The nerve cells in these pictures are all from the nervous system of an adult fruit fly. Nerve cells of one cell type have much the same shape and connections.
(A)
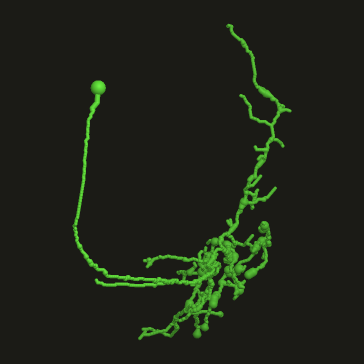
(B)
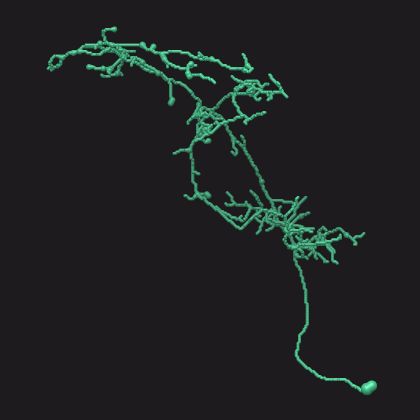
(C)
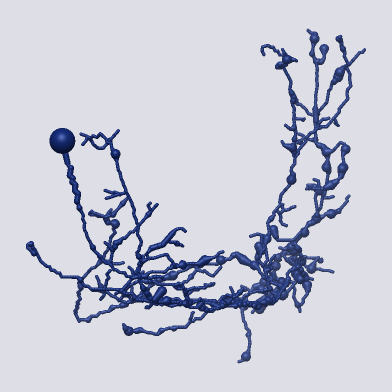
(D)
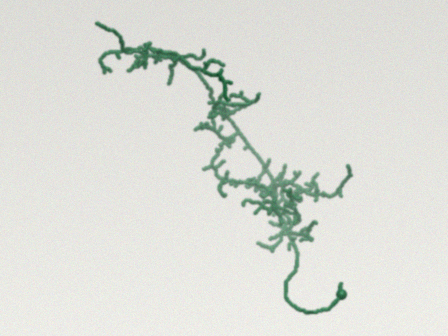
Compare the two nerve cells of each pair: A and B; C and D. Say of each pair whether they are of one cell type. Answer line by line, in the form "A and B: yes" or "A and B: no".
A and B: no
C and D: yes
